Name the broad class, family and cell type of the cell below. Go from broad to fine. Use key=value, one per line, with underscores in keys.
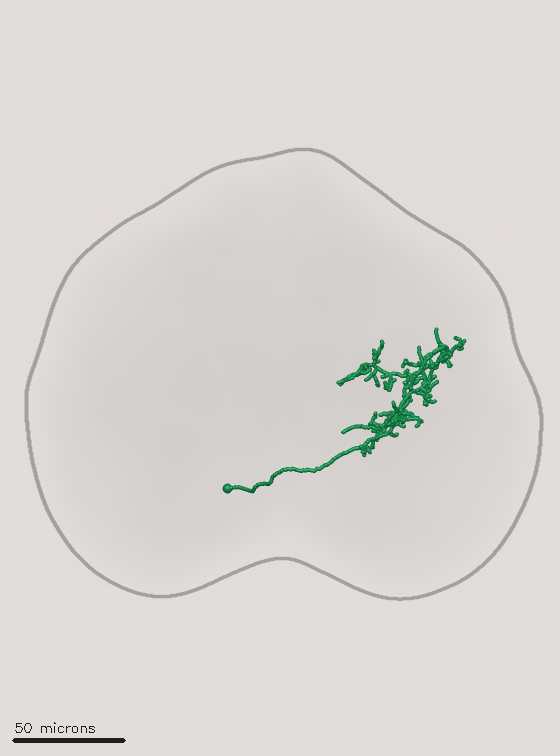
broad_class=nerve-cord intrinsic neuron
family=hemilineage 13B
cell_type=IN13B089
